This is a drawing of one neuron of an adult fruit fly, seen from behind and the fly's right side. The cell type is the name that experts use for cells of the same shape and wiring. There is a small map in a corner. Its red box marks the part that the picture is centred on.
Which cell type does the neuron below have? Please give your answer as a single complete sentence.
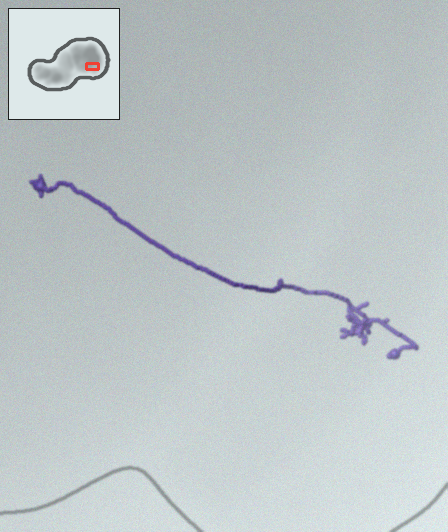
The cell type that fits this neuron is Tm9.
